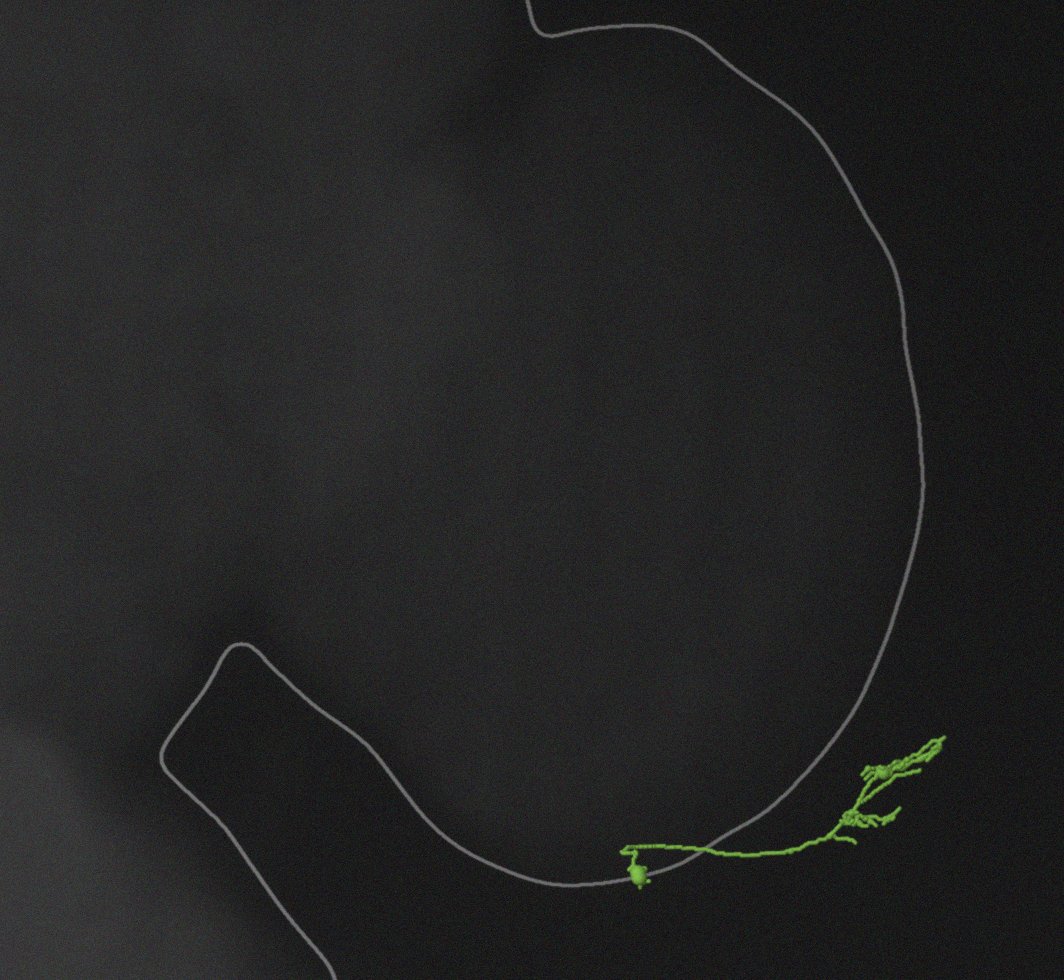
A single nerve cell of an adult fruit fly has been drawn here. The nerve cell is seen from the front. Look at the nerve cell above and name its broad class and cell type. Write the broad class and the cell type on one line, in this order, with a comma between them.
optic-lobe intrinsic neuron, Lai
